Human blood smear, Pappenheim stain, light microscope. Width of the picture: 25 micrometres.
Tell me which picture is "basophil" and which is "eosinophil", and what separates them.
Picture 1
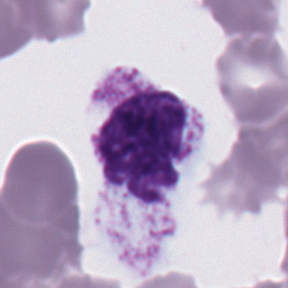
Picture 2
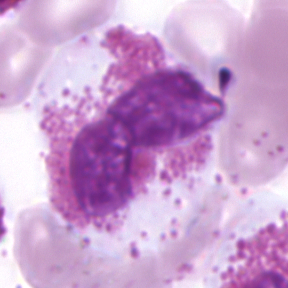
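Quick answer: the first picture is the basophil, the second the eosinophil. The basophil has a ragged, irregular outline with no smooth edge, and its nucleus is one irregular, lumpy mass rather than clearly separated lobes.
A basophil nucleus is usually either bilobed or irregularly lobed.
In the eosinophil, by contrast, the nucleus has two lobes, one lying to the upper right of the other. Its round granules of similar size leave both lobes plainly visible.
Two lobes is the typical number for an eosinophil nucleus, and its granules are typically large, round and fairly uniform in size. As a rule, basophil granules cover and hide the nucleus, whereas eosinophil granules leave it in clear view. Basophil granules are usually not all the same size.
Both cells have dark purple chromatin, coarsely clumped in the basophil, and neither shows nucleoli. In the basophil the cytoplasm between the granules is very pale, almost colourless, and there are no vacuoles.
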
